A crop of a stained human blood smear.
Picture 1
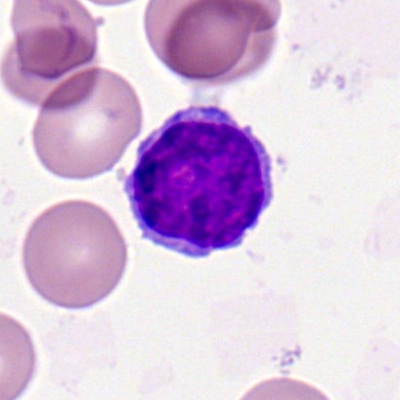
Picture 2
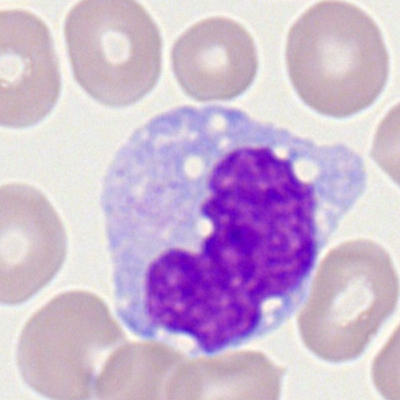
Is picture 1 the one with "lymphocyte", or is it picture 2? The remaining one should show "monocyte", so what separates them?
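Picture 1, lymphocyte; picture 2, monocyte. Cytoplasm amount: thin rim around the nucleus in picture 1; plentiful in picture 2.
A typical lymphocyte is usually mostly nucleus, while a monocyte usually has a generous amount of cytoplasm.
Cytoplasm colour: pale blue in picture 1, pale grey-blue in picture 2. Granules: none visible in picture 1; no coarse coloured granules in picture 2.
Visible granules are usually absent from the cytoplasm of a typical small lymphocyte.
Vacuoles: none in picture 1; several small round clear ones in picture 2. Nucleus: bean-shaped with a notch on the left side in picture 2; chromatin dark purple and coarsely clumped in picture 1.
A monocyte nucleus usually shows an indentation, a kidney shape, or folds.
Outline: roughly round with a slightly uneven, bumpy edge in picture 1; irregular rather than round in picture 2, with red cells touching its lower edge.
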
